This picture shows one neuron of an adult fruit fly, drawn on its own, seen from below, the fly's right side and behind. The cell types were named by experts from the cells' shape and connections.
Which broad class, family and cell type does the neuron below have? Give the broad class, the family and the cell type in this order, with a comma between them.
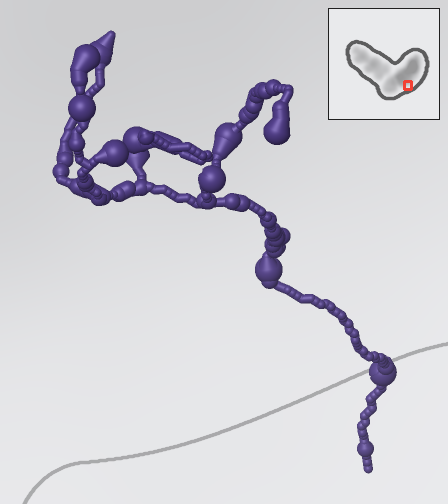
sensory neuron entering the brain, class olfactory, ORN_VL1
